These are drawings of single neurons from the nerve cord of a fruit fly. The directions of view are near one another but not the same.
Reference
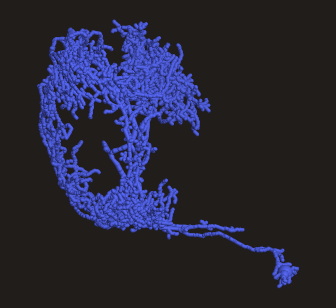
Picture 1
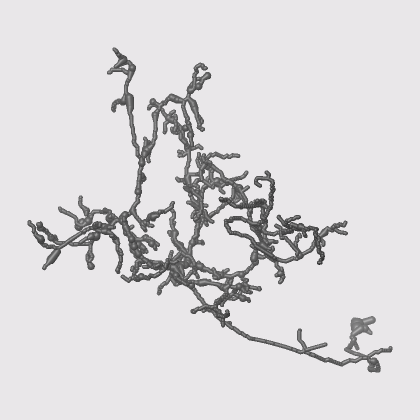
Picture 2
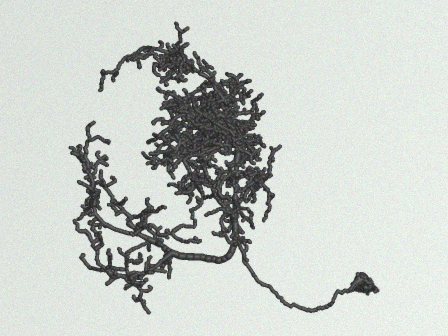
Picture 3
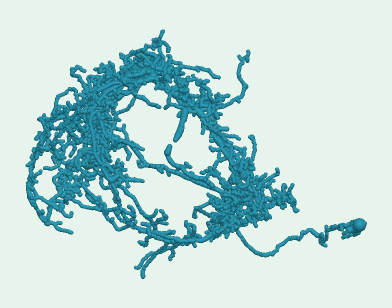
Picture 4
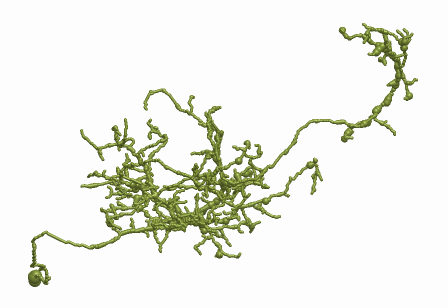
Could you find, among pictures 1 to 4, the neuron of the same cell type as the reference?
3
